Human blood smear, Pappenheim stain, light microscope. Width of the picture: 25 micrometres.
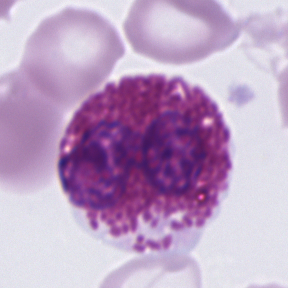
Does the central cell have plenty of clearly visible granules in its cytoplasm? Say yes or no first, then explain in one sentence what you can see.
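Yes. Coarse, round granules of even size crowd the cytoplasm.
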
